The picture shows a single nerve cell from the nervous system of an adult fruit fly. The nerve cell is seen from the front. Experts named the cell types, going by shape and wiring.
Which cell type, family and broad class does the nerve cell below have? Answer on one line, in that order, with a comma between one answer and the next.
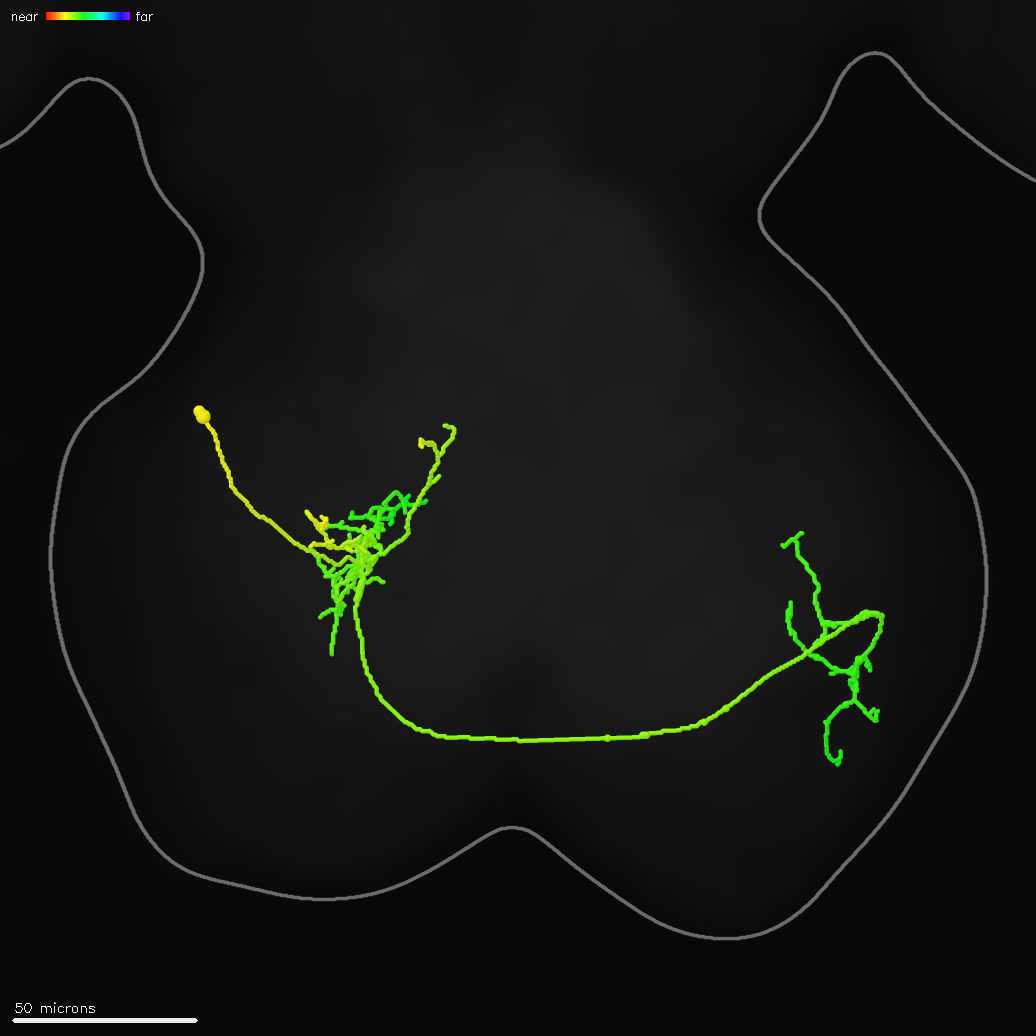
IN01A073, hemilineage 01A, nerve-cord intrinsic neuron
